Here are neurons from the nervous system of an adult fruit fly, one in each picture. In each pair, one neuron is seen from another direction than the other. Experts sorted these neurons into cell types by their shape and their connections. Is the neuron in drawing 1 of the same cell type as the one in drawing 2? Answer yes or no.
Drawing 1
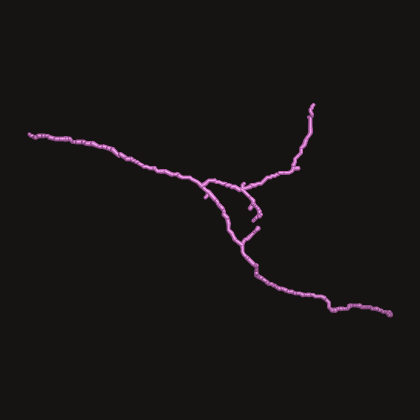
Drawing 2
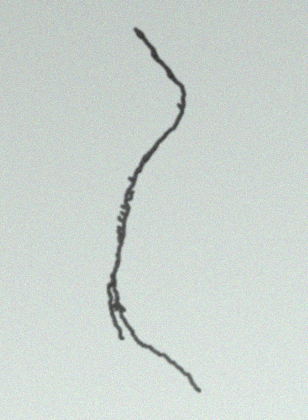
no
